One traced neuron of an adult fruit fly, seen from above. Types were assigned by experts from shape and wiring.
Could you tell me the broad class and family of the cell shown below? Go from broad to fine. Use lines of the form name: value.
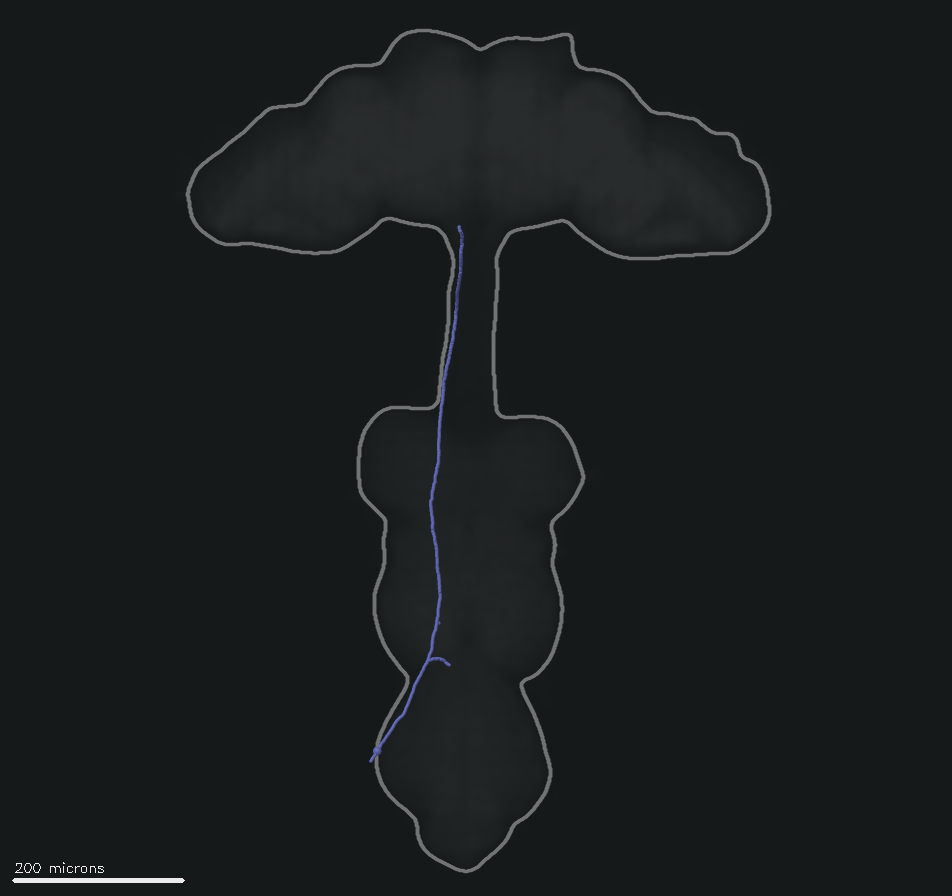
broad class: sensory neuron ascending to the brain
family: class mechanosensory proprioceptive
